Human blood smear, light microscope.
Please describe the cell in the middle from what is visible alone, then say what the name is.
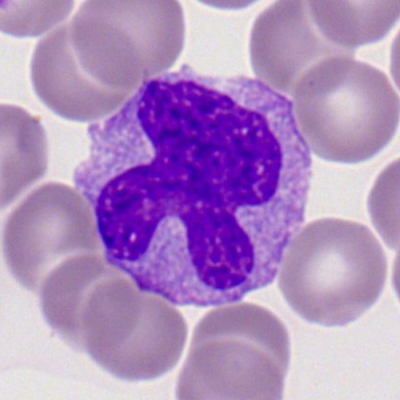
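Outline: roughly round, the edge slightly uneven and faintly scalloped. Nucleus: irregular, with several blunt lobes divided by deep notches; no nucleoli are visible. Cytoplasm: only a fine, faint, dust-like granularity; no coarse granules. Identification: monocyte.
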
